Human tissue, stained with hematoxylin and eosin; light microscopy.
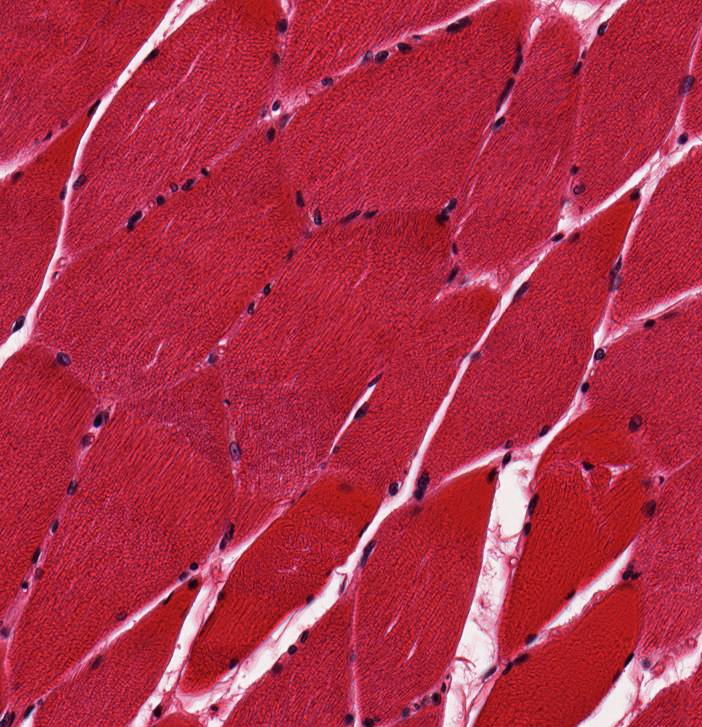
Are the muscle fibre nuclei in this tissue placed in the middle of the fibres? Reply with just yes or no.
No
